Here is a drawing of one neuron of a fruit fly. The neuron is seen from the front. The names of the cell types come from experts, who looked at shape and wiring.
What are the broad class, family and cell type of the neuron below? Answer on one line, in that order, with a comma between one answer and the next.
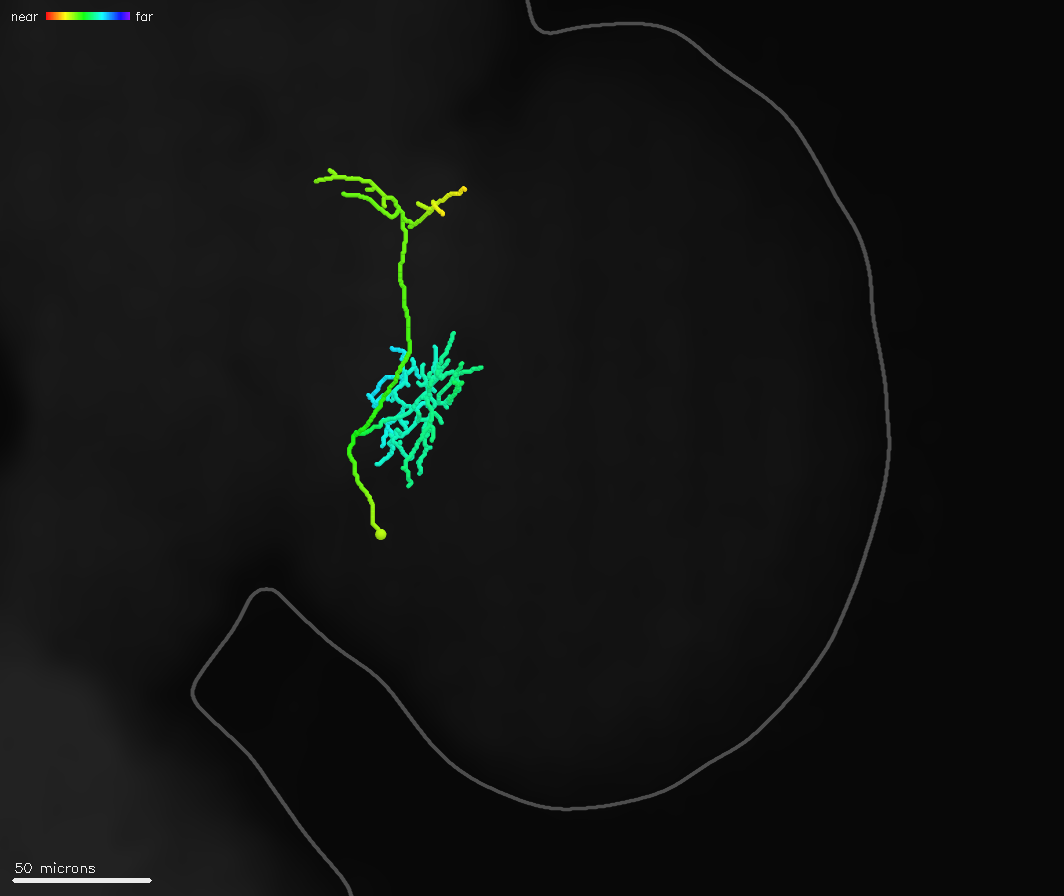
visual projection neuron, LC, LC25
